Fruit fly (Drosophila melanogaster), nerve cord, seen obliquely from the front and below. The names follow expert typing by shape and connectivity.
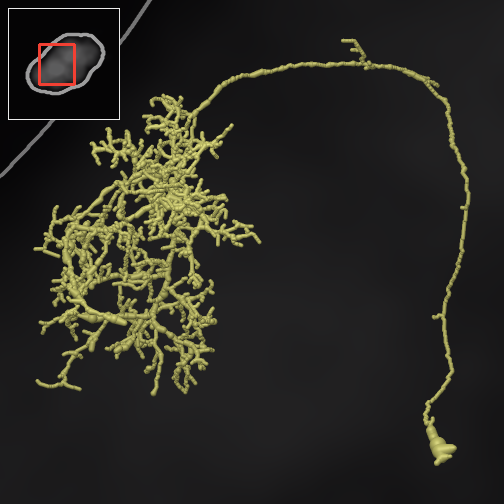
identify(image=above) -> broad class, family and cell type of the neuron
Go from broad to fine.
nerve-cord intrinsic neuron; hemilineage 06B; IN06B029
